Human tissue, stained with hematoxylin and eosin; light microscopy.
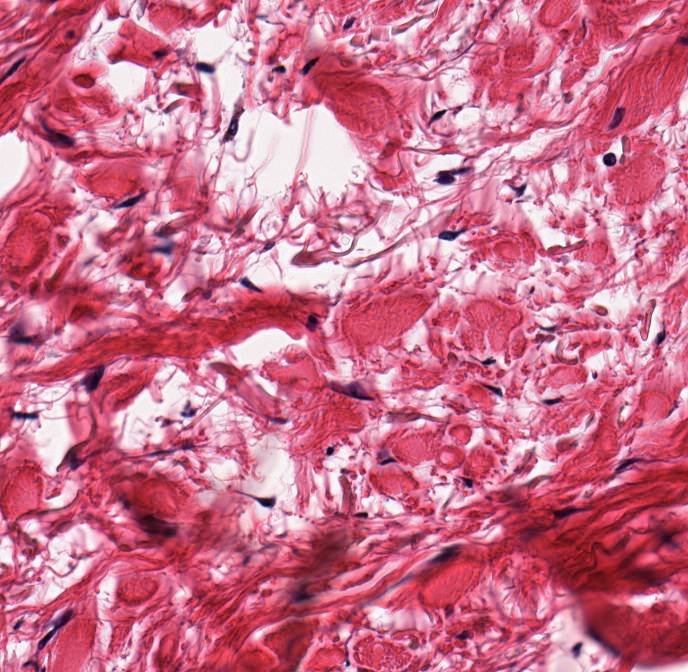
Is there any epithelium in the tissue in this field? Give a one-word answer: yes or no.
No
